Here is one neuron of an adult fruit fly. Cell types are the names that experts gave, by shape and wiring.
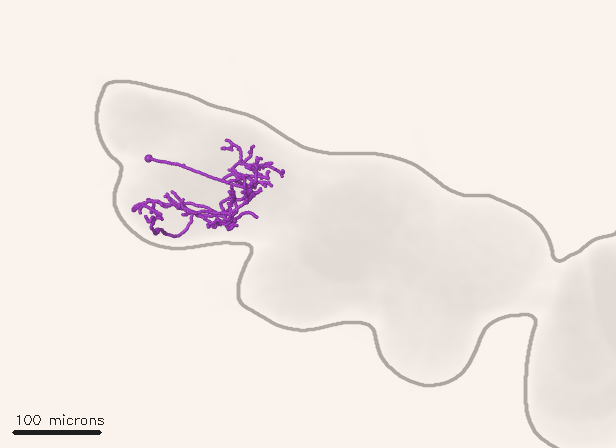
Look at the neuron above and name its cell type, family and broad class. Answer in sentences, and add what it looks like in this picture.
Its cell type is IN12B051. Its family is hemilineage 12B. Its broad class is nerve-cord intrinsic neuron. By the scale bar it is about 180 microns wide in this view. As drawn here it is wider than it is tall.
